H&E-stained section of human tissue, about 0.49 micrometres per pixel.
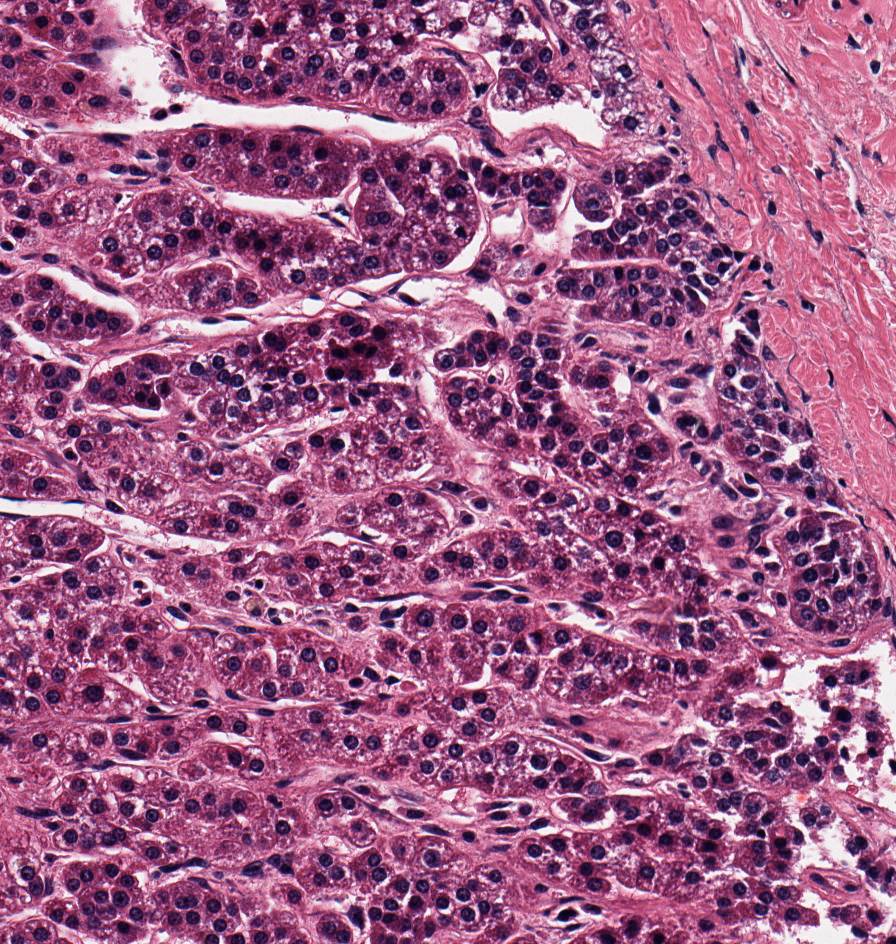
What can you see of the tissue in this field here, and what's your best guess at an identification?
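Closely packed nests and cords of cells, separated by thin septa, fill most of the field. The cells are polygonal, with abundant granular pink-purple cytoplasm that is finely vacuolated in places. Their round nuclei sit roughly centrally, many showing a single distinct nucleolus. Flattened, elongated nuclei lie in the delicate septa. This is adrenal gland.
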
